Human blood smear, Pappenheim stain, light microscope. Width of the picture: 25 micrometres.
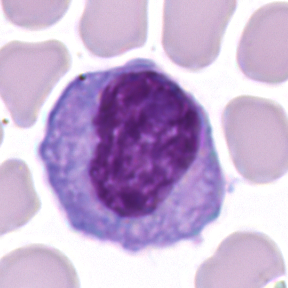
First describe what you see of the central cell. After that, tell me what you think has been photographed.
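An irregular, somewhat angular outline has several nearly straight stretches. The nucleus forms one unlobed mass with an uneven border and no distinct nucleoli. Through the cytoplasm runs a finely mottled texture scattered with small pale spots. The cell is a plasma cell.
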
